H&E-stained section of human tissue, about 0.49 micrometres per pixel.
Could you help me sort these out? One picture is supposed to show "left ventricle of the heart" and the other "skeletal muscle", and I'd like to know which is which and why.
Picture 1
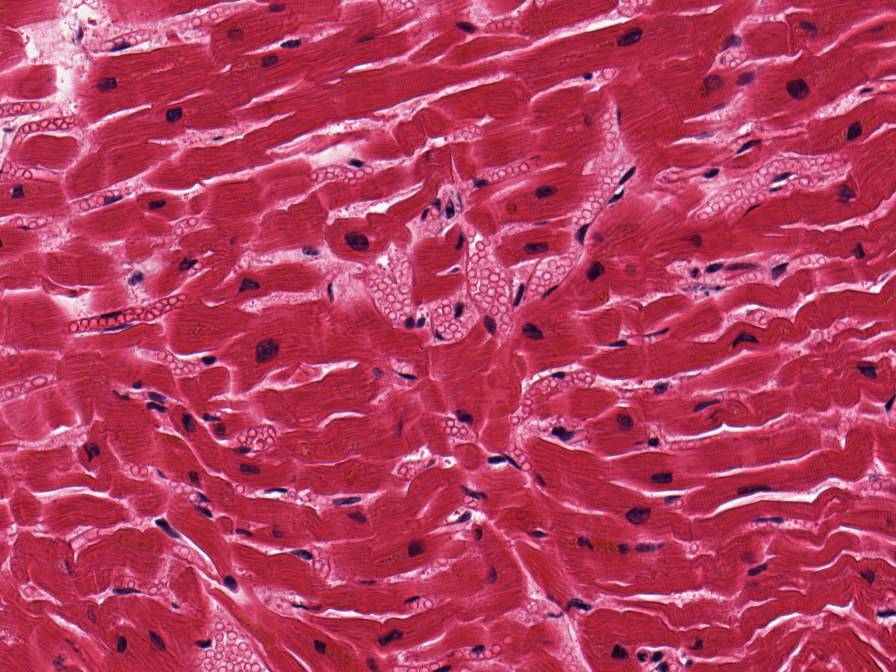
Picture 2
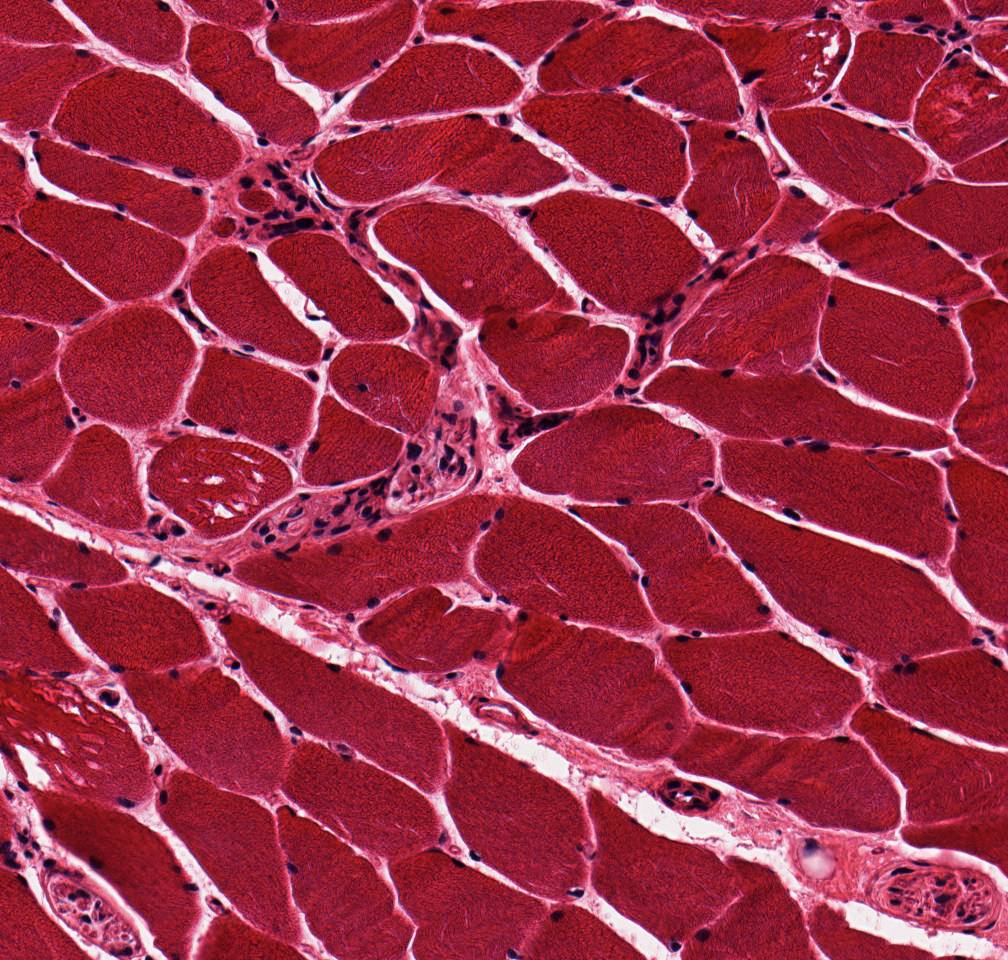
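Picture 1: left ventricle of the heart. Picture 2: skeletal muscle. Picture 1 fibres branch and join neighbours into a network; deep pink cytoplasm with faint cross-striations. Capillaries between fibres packed with red blood cells, seen as pale ring-shaped outlines, most prominent centrally. Only scant delicate connective tissue between fibres, with elongated dark interstitial nuclei. Picture 2 fibres cut in cross or oblique section, packed into fascicles; polygonal, corners slightly rounded. Fibre nuclei at the fibre edges, just under the surface. Cluster of small dark nuclei in connective tissue near the centre, where septa meet.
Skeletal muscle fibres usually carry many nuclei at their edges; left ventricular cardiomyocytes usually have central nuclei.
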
